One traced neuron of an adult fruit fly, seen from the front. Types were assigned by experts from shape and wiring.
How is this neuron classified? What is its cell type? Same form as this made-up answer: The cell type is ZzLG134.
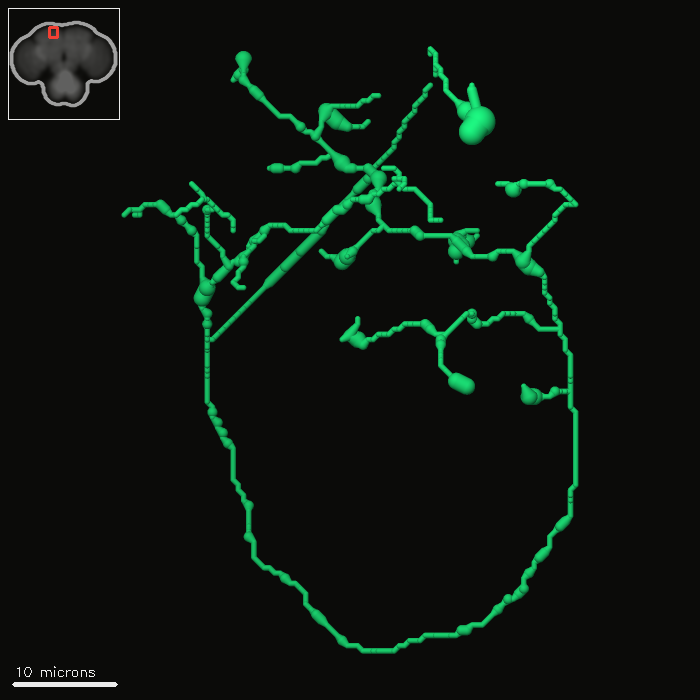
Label: The cell type is SMP352.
